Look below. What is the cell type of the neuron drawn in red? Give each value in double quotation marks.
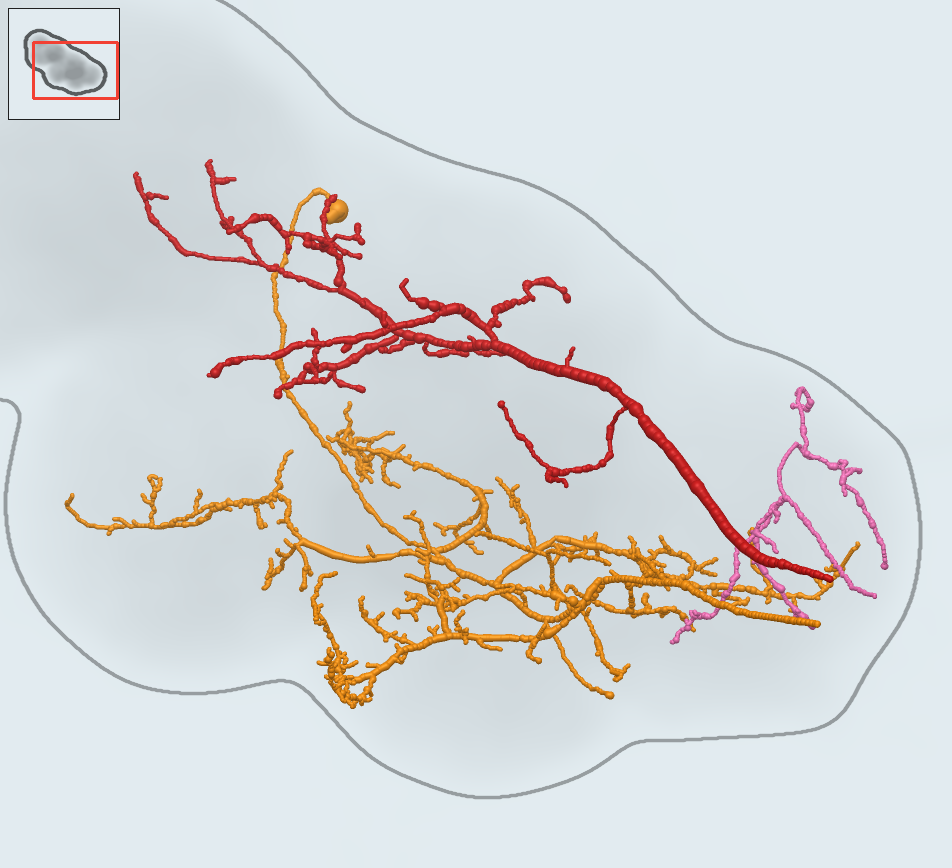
"DNge107"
